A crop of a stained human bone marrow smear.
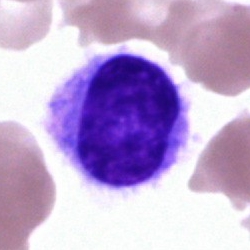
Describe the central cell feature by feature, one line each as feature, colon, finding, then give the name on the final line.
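Border: fine, short hair-like projections, clearest along the lower edge
Chromatin: dark purple, coarsely mottled, not fine and even
Nucleolus: none distinct that I can make out
Vacuoles: none clear in the cytoplasm
Name: hairy cell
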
